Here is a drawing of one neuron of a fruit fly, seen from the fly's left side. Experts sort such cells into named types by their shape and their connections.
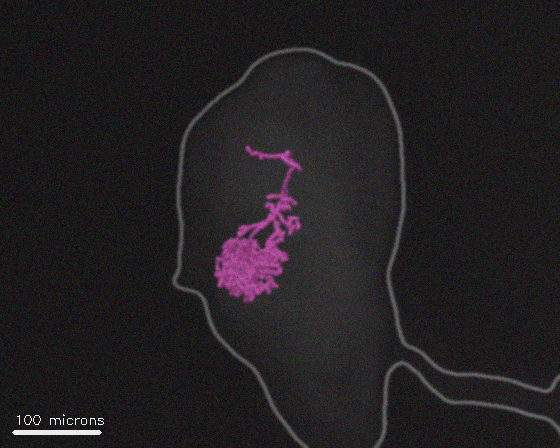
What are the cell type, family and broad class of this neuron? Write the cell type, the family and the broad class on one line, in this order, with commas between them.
CB2286, hemilineage VLPl2_medial, central-brain intrinsic neuron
